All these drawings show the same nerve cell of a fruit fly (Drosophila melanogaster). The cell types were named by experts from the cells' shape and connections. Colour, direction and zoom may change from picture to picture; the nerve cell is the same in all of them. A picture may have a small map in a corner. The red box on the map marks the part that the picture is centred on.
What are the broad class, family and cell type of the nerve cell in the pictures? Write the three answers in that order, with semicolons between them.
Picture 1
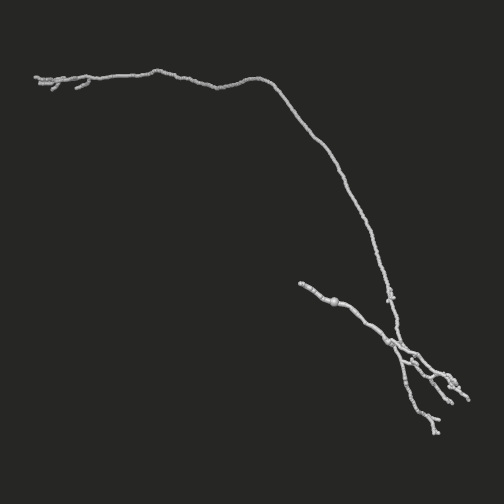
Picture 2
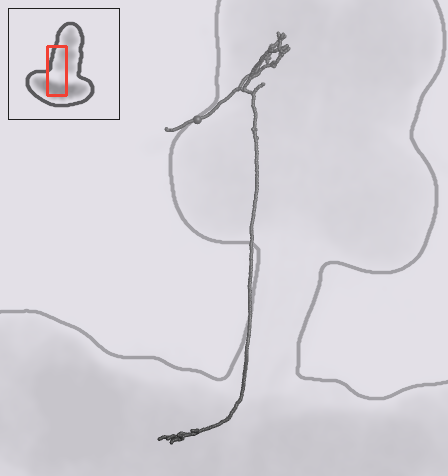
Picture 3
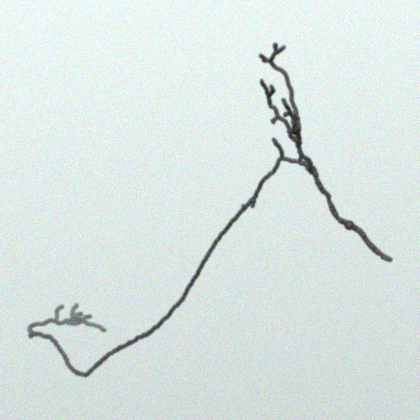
sensory neuron ascending to the brain; class mechanosensory proprioceptive; SApp20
